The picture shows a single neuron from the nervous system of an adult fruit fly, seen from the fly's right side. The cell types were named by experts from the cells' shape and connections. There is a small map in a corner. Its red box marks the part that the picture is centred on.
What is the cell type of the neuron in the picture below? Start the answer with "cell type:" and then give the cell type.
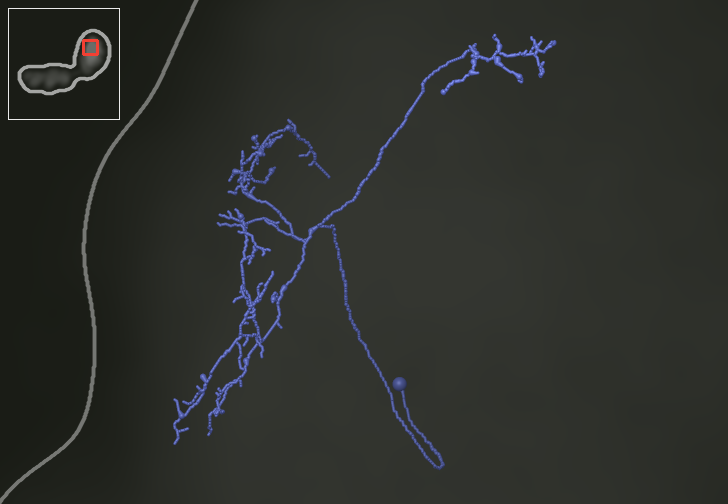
cell type: CB1337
